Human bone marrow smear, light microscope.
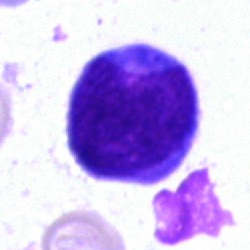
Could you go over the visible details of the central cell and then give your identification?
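See how the cytoplasm is just a thin deep blue rim around the nucleus. The chromatin stains dark purple right across the nucleus, and there are no granules in the cytoplasm. Nothing sticks out from the surface either, no projections or blebs. That's a blast.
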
